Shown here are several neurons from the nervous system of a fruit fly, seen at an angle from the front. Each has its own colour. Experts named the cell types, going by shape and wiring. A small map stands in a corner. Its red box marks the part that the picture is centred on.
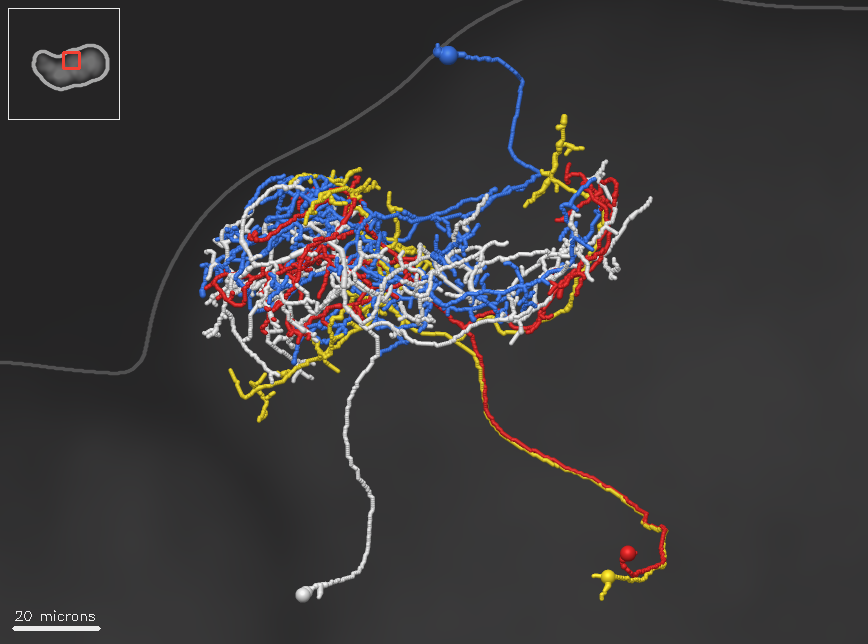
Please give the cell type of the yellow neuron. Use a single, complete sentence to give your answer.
This neuron is given the cell type LHAV7a3.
